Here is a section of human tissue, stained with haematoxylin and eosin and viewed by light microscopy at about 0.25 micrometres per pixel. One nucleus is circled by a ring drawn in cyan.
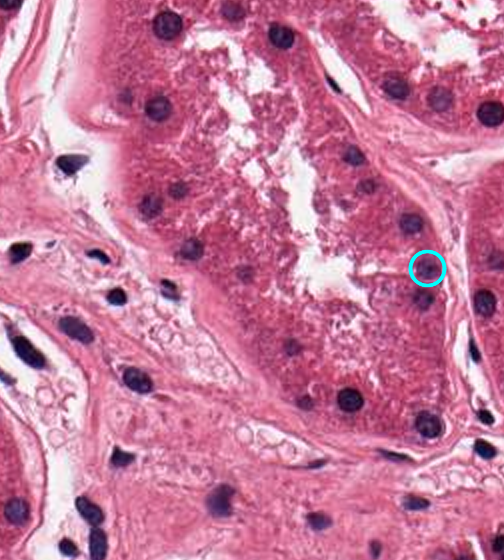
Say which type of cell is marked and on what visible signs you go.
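The marked cell is a proximal tubule cell. The nucleus is round and stains dark purple, about the same size as the neighbouring nuclei just above and below it. The nucleus lies at the outer edge of the tubule, right against the thin pale band of fibres that separates it from the next tubule. It is one of a row of similar round nuclei spaced along the outer edge of the tubule wall.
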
